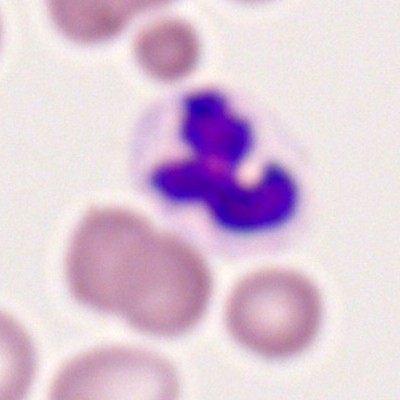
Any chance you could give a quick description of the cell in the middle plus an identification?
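Checking the chromatin first, it stains a dense, dark purple. Next, the nucleus: no nucleoli can be seen in it. Then the cytoplasm, which is pale pinkish-lilac and surrounds the nucleus. Last, the outline, which is roughly round and smooth. This cell is a segmented neutrophil.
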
